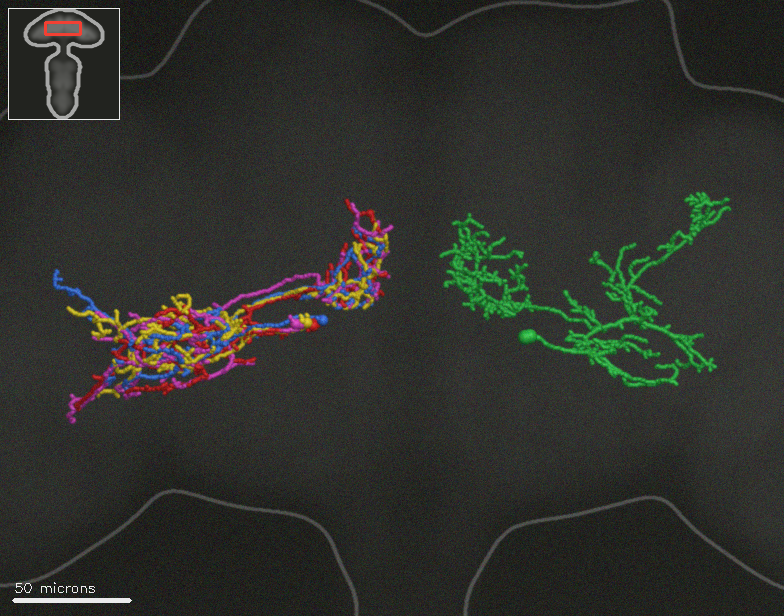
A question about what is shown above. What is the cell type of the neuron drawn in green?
SMP425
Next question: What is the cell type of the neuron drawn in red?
SMP426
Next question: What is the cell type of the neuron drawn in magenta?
SLP412_b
